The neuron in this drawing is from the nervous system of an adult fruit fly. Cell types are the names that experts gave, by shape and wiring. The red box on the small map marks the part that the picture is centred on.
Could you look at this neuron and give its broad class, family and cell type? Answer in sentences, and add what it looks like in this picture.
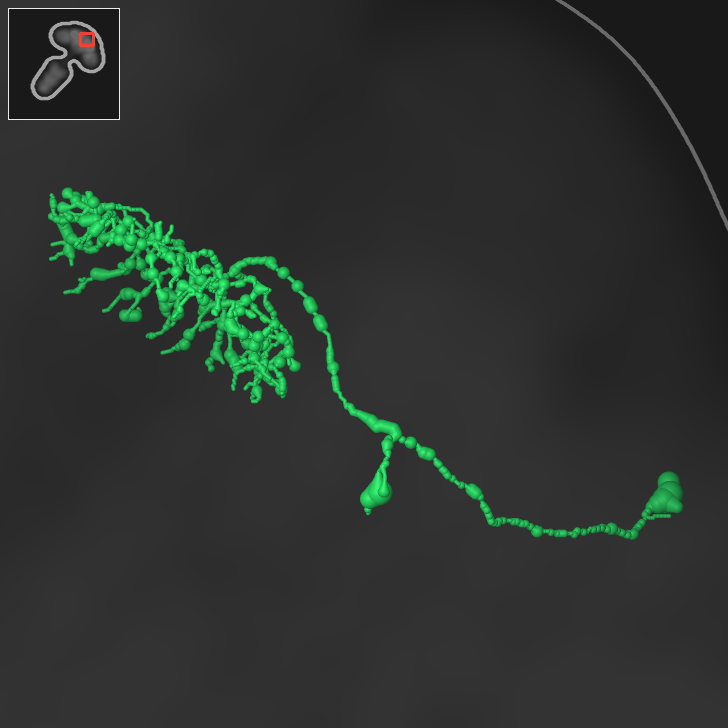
Its broad class is central-brain intrinsic neuron. The family is hemilineage EBa1. It is of cell type ER2_a. It is in the brain and does not reach the nerve cord. Dozens of branch ends can be seen.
